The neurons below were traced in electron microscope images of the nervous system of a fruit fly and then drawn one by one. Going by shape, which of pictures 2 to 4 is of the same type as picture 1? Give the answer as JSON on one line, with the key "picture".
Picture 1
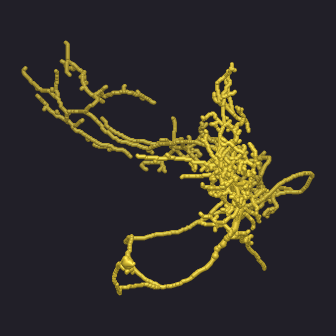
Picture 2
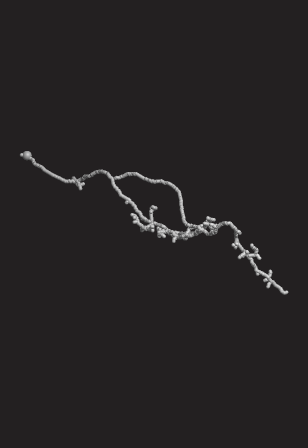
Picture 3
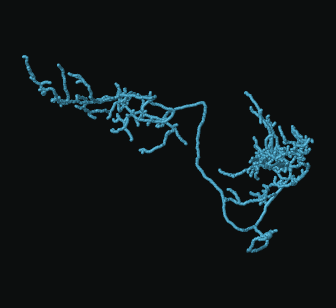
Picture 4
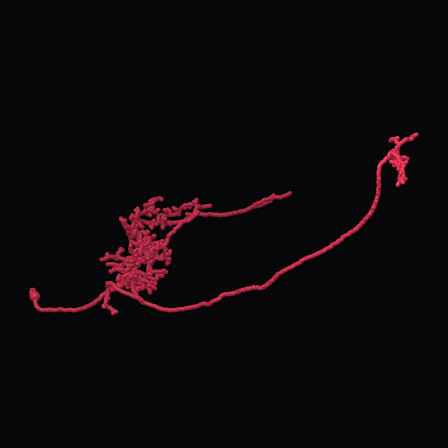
{"picture": 3}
